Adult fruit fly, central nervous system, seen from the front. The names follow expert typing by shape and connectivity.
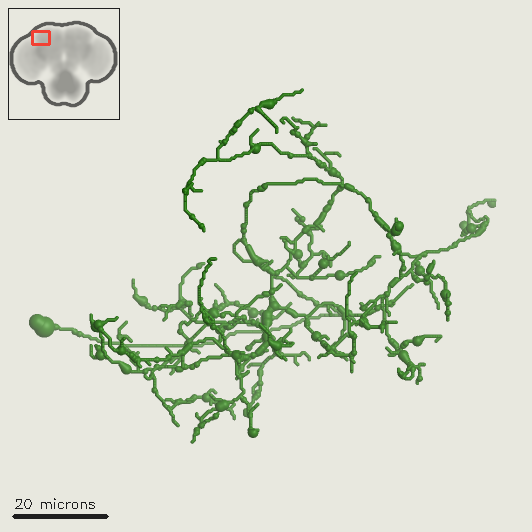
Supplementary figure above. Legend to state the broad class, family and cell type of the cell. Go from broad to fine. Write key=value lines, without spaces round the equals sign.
broad_class=central-brain intrinsic neuron
family=hemilineage LHp1
cell_type=CB2733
